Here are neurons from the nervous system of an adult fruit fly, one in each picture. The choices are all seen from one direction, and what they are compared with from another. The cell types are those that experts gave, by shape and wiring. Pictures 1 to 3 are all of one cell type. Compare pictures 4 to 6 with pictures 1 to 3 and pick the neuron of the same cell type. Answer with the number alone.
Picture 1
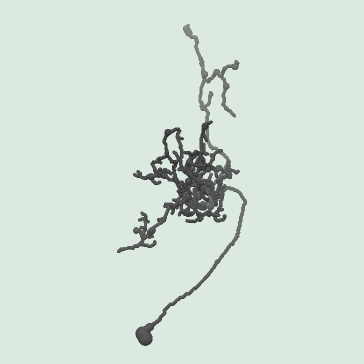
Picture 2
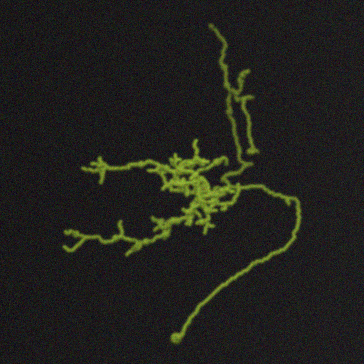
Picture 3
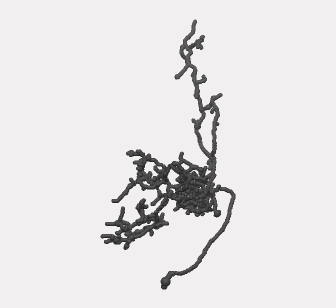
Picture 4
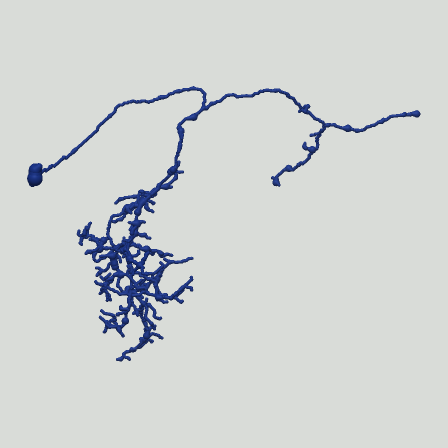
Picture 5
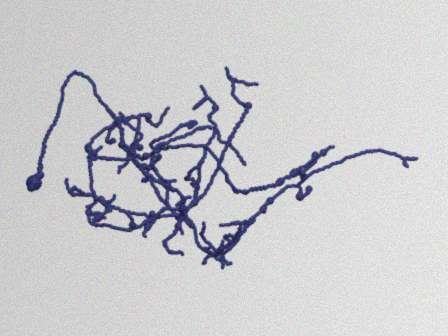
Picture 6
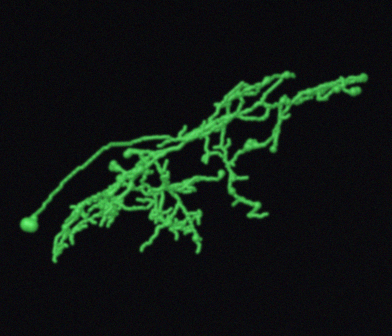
4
